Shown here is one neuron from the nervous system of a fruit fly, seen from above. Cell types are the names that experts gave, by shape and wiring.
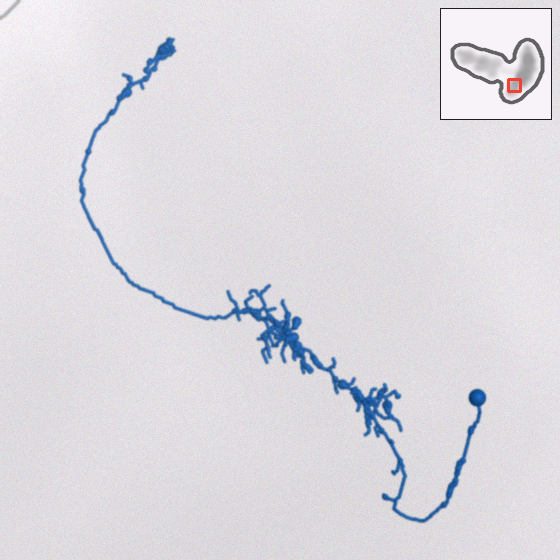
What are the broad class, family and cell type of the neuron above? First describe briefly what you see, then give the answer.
It is in the brain and does not reach the nerve cord. The cell body can be seen at the lower right of the picture. The picture shows dozens of branch ends. It is an optic-lobe intrinsic neuron. The family is TmY. It is of cell type TmY18.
